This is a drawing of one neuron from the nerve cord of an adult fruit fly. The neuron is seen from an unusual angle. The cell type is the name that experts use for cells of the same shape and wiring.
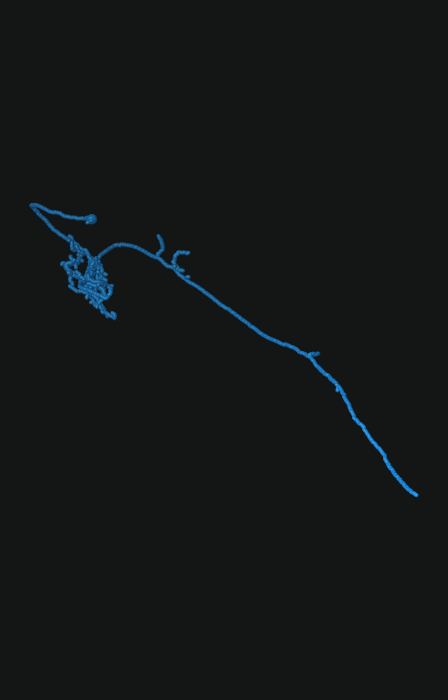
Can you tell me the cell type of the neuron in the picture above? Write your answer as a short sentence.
The cell type is AN19B093.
